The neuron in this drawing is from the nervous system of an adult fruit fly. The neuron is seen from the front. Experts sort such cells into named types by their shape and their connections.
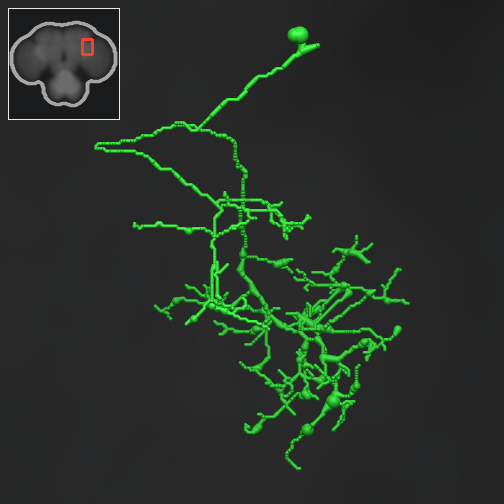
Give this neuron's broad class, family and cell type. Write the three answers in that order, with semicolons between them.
central-brain intrinsic neuron; hemilineage VLPl&d1_dorsal; AVLP232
